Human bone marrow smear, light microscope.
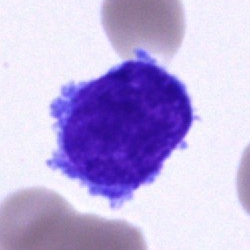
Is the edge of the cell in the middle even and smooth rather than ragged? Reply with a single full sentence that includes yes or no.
No, the border of this cell is rough instead of smooth.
